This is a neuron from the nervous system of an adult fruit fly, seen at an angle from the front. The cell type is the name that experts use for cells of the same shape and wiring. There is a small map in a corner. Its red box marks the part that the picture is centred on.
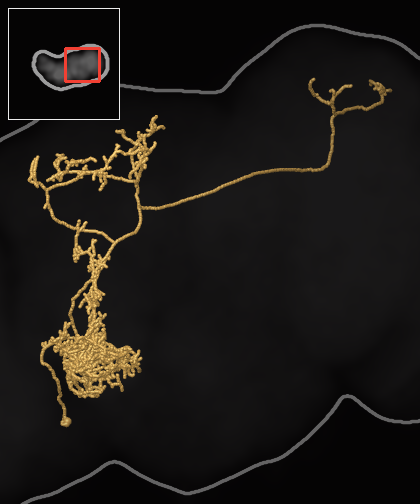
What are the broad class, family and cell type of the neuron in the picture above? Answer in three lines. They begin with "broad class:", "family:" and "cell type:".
broad class: central-brain intrinsic neuron
family: hemilineage VLPl&p2_lateral
cell type: AVLP317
